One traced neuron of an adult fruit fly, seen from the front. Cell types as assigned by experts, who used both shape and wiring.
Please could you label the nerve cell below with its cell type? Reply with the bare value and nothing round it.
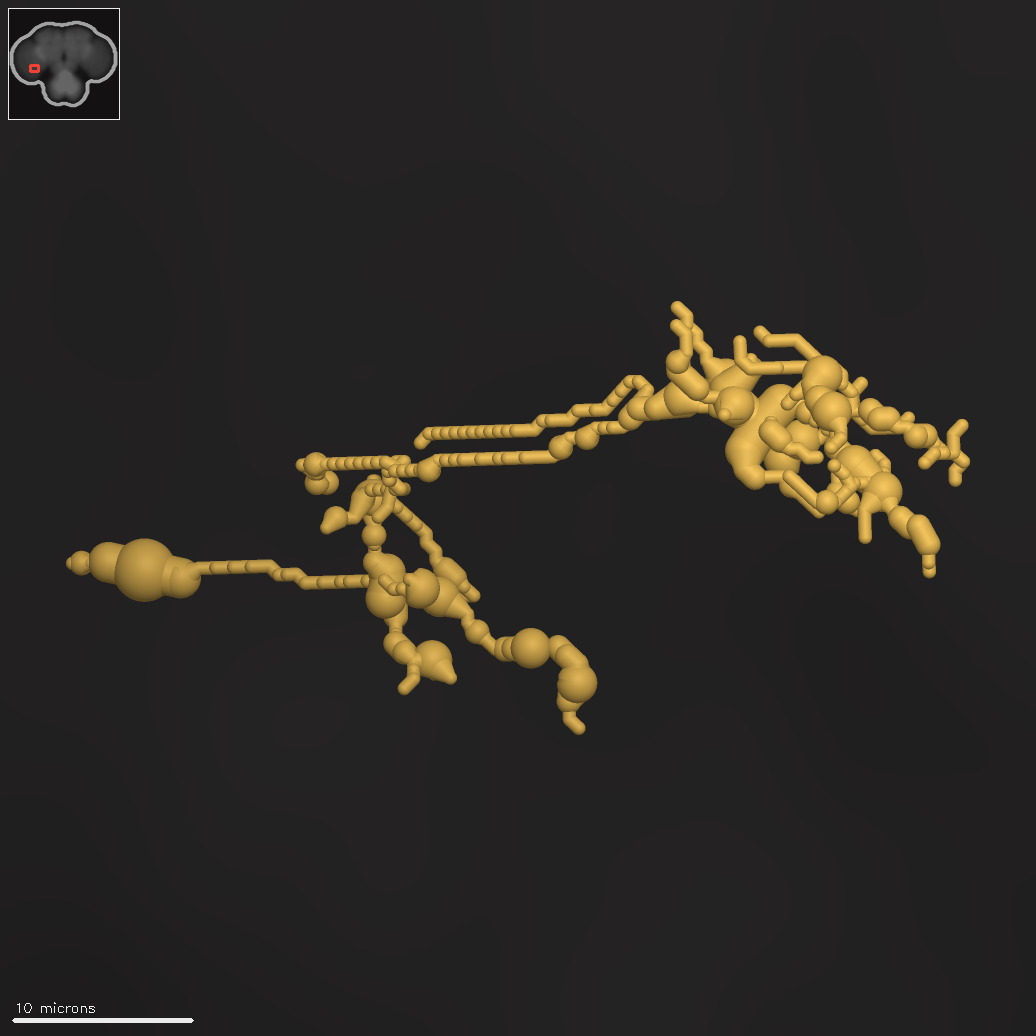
T5c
